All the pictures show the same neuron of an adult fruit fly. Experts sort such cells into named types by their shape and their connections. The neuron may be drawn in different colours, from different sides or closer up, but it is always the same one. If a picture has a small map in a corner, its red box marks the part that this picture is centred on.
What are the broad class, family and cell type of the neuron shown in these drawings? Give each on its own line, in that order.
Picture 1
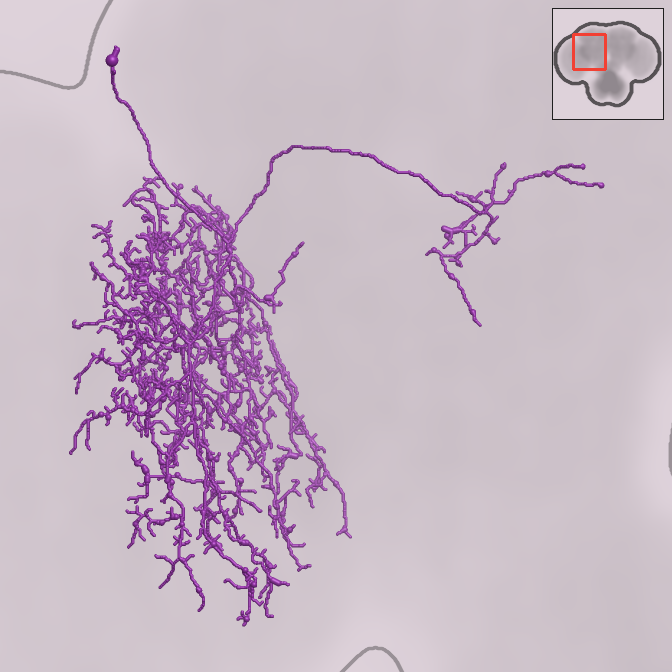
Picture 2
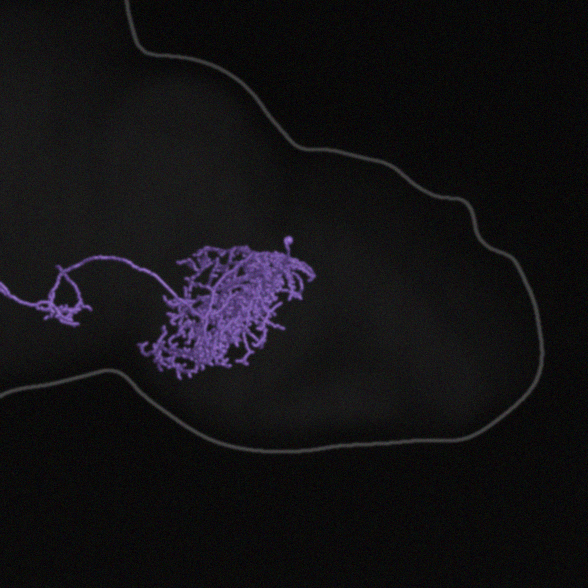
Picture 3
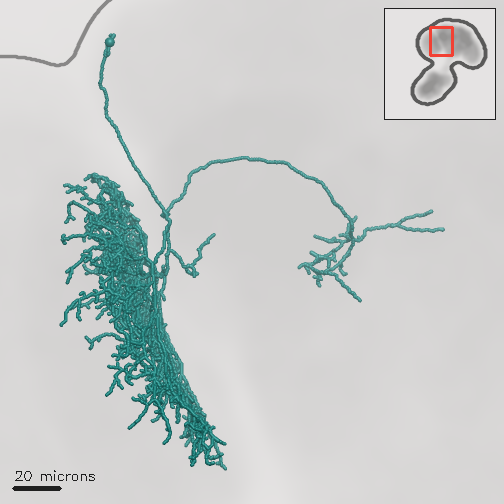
visual projection neuron
hemilineage LHl4_posterior
LT63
